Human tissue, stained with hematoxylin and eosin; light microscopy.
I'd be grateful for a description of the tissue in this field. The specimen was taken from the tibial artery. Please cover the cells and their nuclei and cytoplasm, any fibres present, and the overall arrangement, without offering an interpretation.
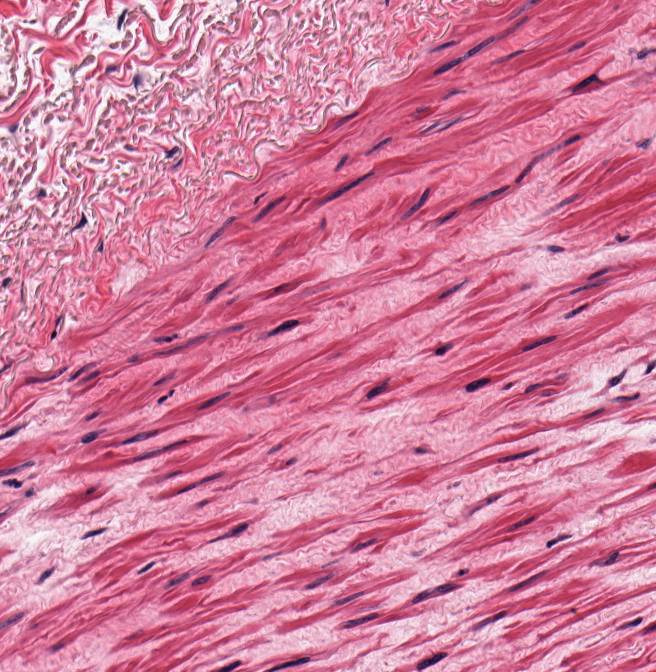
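Field mostly parallel smooth muscle fascicles, running diagonally lower left to upper right. Nuclei elongated, cigar-shaped, dark purple, aligned along the long axis of the cells. Upper left corner: loose fibrous tissue of wavy pink collagen fibres, only scattered nuclei.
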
